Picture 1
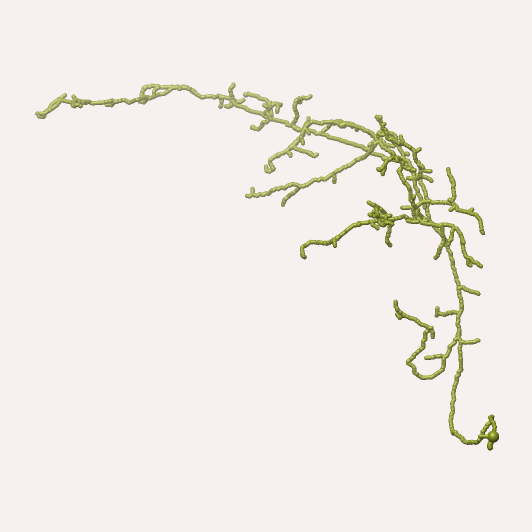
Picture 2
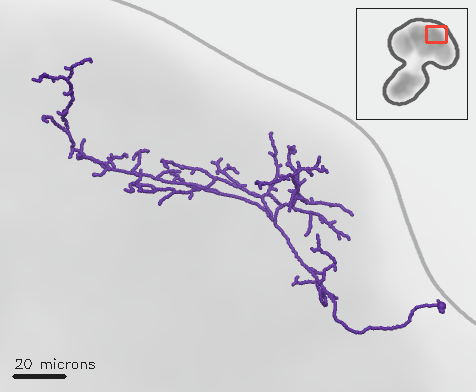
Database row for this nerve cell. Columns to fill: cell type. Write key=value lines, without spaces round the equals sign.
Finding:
cell_type=CB4151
